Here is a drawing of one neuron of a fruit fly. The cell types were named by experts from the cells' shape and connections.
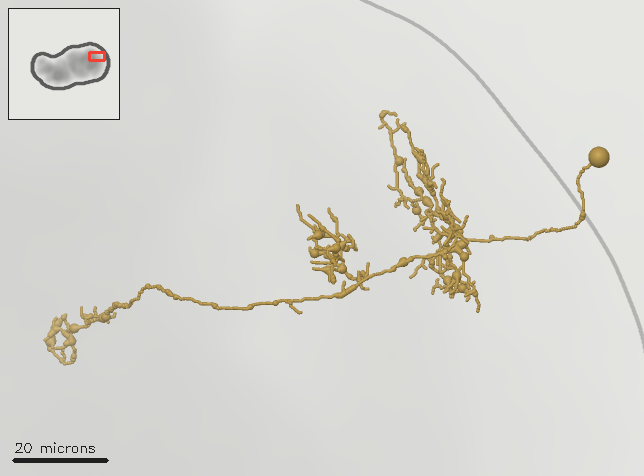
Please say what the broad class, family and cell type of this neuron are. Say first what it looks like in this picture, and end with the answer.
By the scale bar it is about 120 microns wide in this view. The picture shows dozens of branch ends. This is an optic-lobe intrinsic neuron. Its family is Tm. It is of cell type Tm16.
